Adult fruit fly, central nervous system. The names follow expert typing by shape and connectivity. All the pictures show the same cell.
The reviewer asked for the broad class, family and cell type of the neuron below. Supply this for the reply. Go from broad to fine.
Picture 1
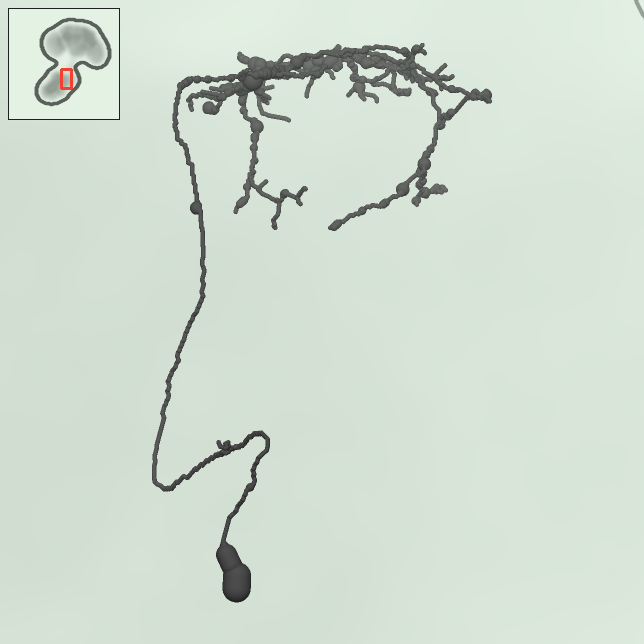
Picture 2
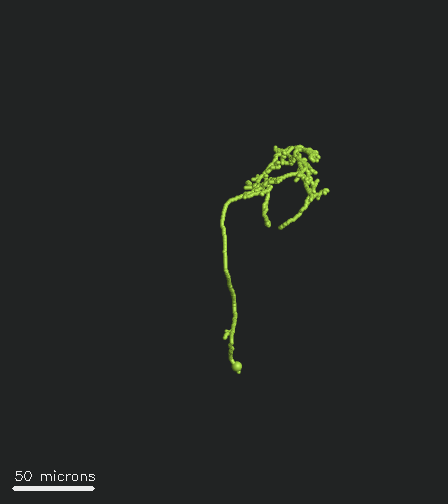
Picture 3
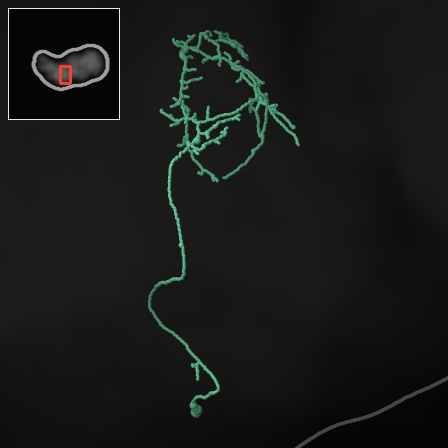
nerve-cord intrinsic neuron; hemilineage 02A; IN02A057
